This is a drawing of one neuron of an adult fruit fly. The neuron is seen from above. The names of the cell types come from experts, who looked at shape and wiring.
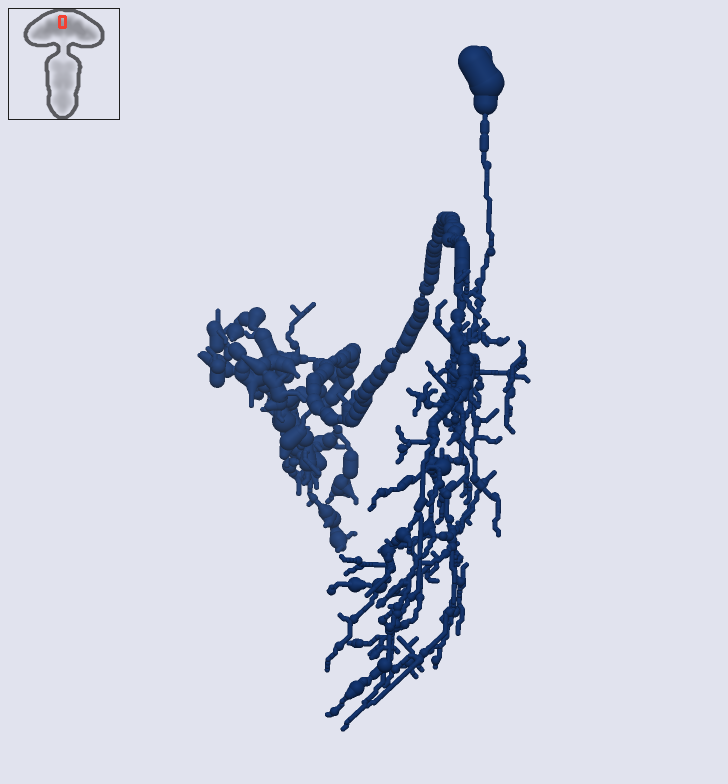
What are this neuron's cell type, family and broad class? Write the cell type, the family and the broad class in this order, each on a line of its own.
DNd01
DNd
central-brain intrinsic neuron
